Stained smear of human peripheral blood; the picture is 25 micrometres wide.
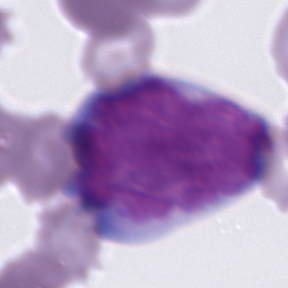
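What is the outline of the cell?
A rough oval with its long axis horizontal, about 19 by 14 micrometres.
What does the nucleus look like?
It measures about 18 by 12 micrometres, fills about 80% of the cell's area and stains a deep reddish-purple; its chromatin is fine, with faint thread-like streaks rather than coarse clumps.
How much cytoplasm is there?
Only a scant pale blue rim, widest below the nucleus.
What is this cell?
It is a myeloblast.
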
